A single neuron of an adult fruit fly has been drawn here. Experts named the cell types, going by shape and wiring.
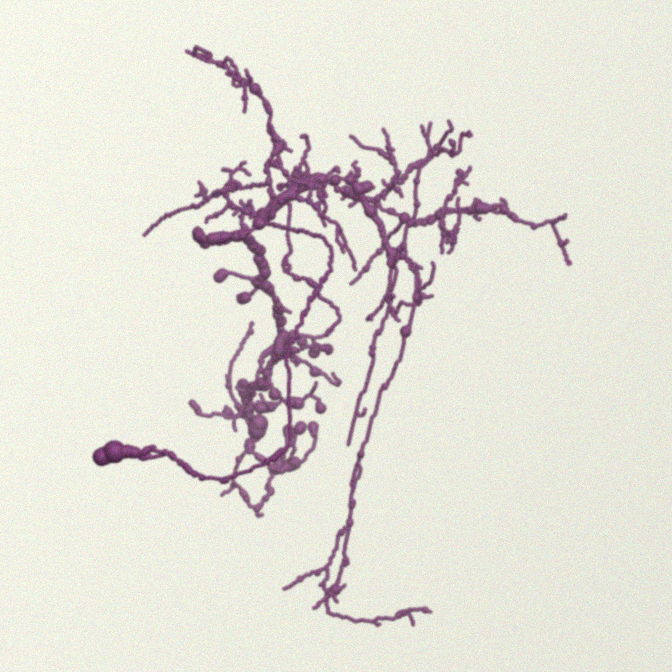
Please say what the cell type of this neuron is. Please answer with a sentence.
The cell type is IN21A032.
